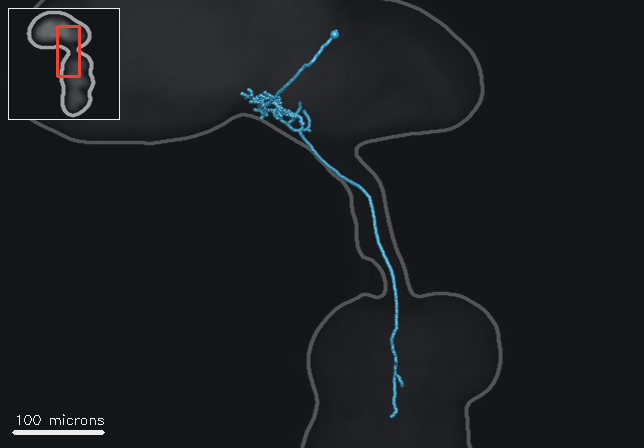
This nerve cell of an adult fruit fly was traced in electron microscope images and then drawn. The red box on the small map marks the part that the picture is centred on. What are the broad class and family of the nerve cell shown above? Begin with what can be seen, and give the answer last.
The cell body is at the top of the picture. From top to bottom in the picture it spans about 450 microns. This is a descending neuron. The family is hemilineage LB6.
